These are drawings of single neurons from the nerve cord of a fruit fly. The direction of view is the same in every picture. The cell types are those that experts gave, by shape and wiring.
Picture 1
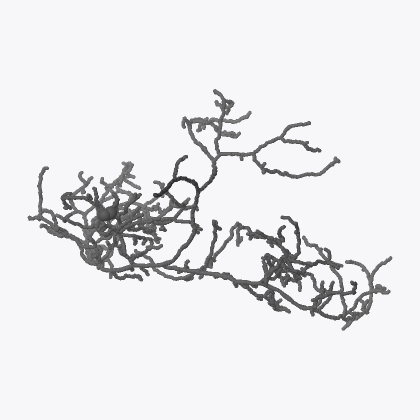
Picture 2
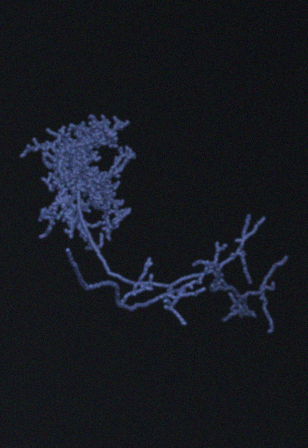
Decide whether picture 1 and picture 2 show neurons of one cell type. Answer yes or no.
no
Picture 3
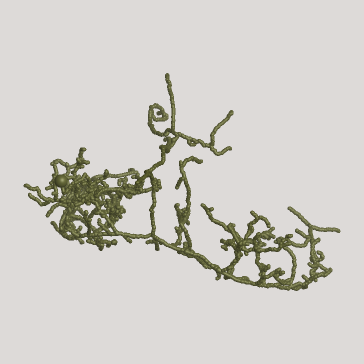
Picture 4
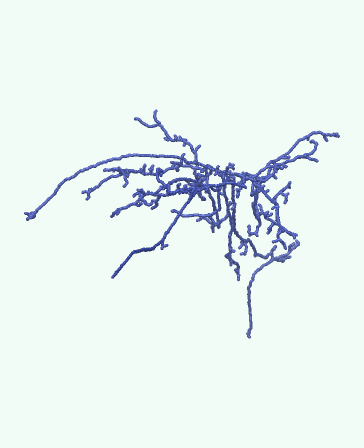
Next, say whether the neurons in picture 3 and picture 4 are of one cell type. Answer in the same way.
no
